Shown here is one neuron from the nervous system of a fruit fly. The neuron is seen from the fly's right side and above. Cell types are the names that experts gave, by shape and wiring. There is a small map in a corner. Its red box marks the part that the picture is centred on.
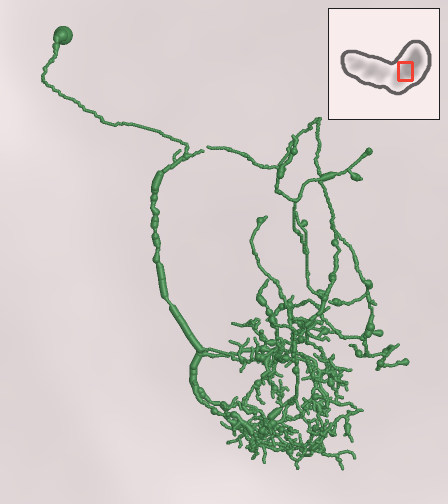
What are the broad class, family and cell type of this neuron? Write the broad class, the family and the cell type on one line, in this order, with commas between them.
central-brain intrinsic neuron, hemilineage VLPl&p2_posterior, CB3305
